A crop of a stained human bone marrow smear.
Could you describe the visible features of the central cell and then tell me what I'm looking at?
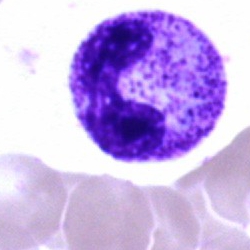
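The nucleus forms a curved band along the left side of the cell, its hollow facing right. Its chromatin is dark purple and coarsely clumped, with no visible nucleoli. No vacuoles are visible in the cytoplasm. The cell is a band neutrophil.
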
